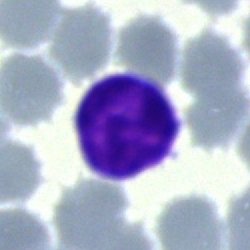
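Lymphocyte (central cell), stained bone marrow smear, light microscopy. The cell outline is roughly round, and the chromatin is dense, staining deep purple. Neither granules nor vacuoles are visible anywhere in the cell.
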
